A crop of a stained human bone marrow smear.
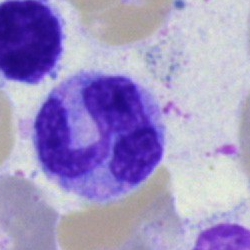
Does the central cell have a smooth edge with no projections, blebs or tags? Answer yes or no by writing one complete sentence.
Yes, along its outline the cell is smooth, with no projections.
